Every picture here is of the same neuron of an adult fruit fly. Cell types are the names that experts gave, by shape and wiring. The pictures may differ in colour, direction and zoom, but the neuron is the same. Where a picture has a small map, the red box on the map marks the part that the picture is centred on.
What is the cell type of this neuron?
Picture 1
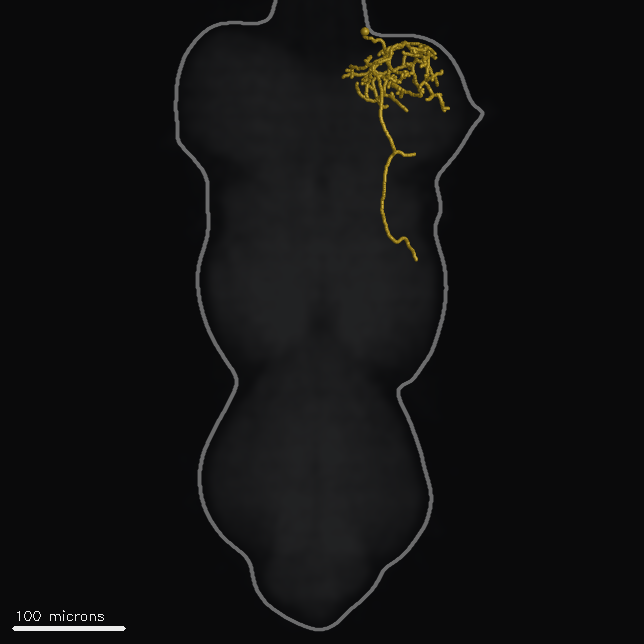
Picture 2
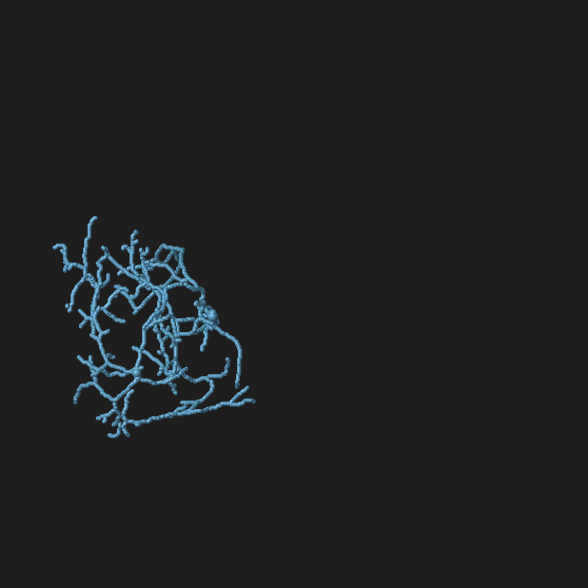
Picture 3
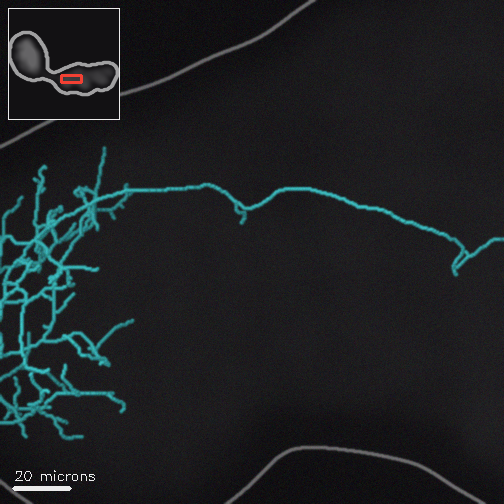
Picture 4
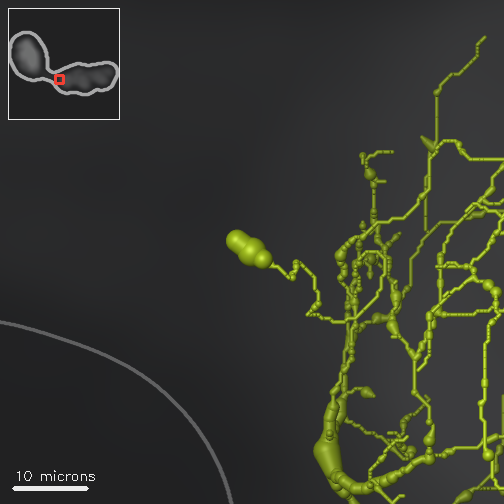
IN16B075_h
